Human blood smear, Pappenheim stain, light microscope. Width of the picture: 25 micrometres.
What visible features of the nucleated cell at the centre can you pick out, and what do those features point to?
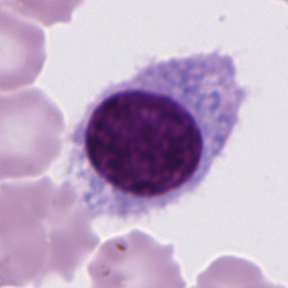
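Look first at the edge of this central cell: its outline is irregular, and the cytoplasm is drawn out toward the upper right. Now find the nucleus; it sits off-centre, toward the lower left of the cell. Search it for nucleoli, and you will find none. The cytoplasm looks mottled and finely speckled, with no distinct red granules. This cell is a hairy cell.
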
